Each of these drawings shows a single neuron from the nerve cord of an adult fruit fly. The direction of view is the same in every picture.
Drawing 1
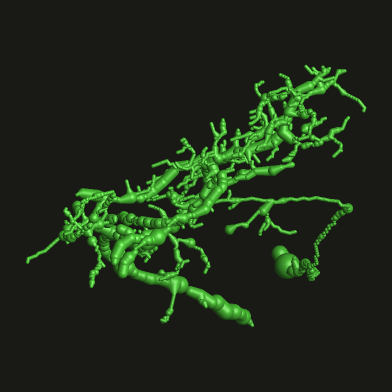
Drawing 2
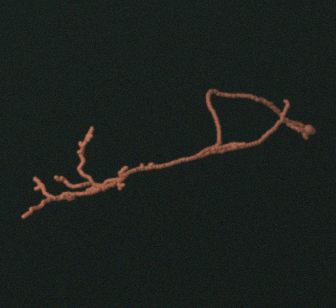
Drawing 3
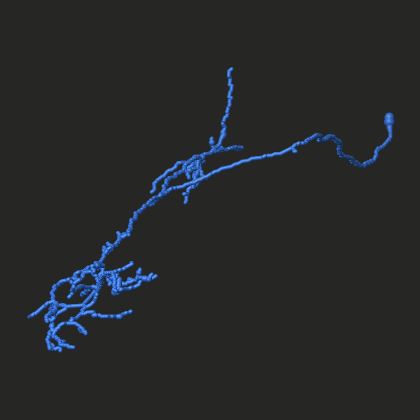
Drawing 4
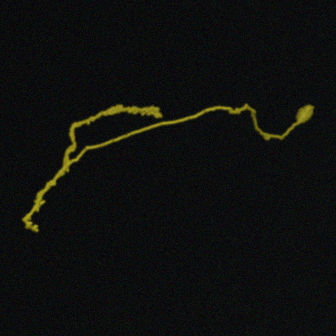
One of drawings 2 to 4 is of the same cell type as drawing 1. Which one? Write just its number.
4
